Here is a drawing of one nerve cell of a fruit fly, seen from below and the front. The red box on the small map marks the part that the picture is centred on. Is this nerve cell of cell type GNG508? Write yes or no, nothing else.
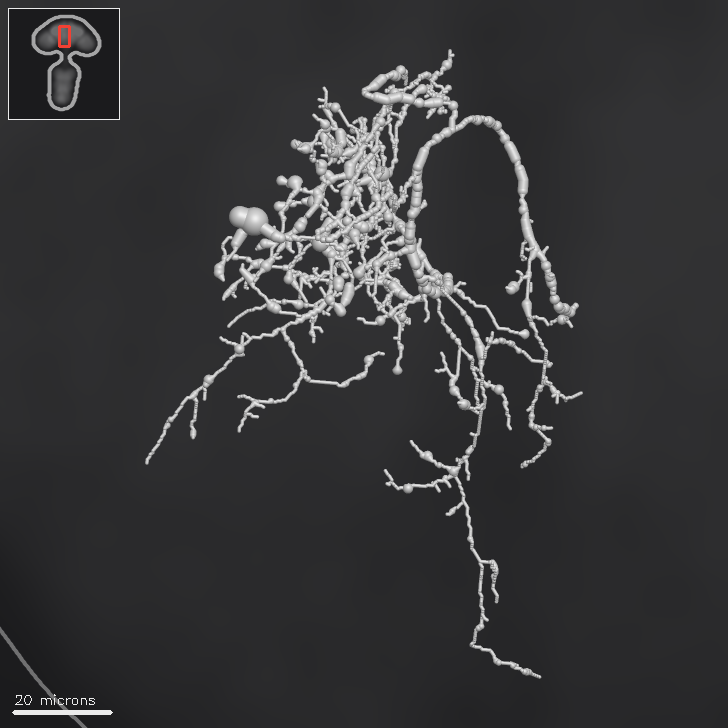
yes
